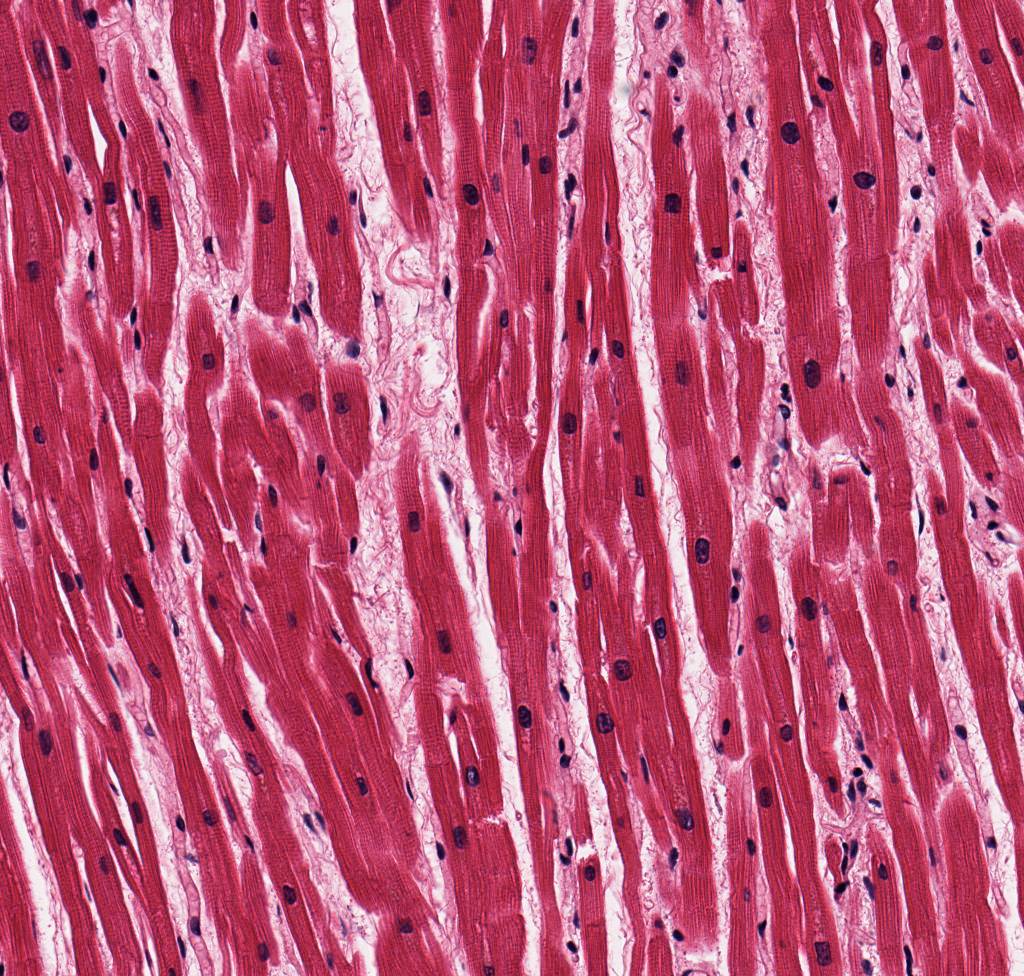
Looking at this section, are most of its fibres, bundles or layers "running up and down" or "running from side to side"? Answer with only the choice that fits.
Running up and down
